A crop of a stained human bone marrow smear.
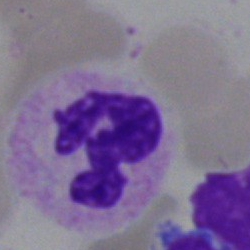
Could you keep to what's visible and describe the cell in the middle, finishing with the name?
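Round and smooth describes the outline. Chromatin is dense, clumped and dark purple. No vacuoles appear in the cytoplasm. Answer: segmented neutrophil.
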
